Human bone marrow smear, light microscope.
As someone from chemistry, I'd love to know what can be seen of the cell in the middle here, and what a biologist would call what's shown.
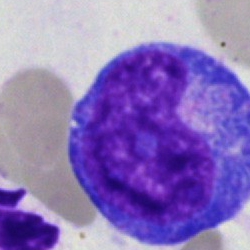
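First, the nucleus: it fills most of the cell, sits toward the left, and is indented on its right side. Next, the cytoplasm: a paler zone lies in the notch of the nucleus on the right, and any granules are fine and faint. Last, the name: monocyte.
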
